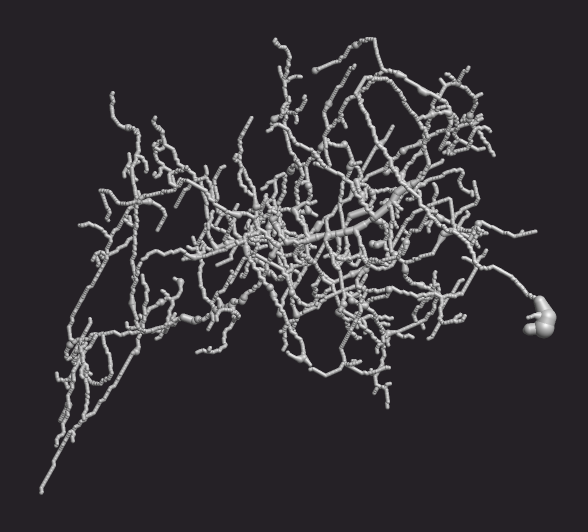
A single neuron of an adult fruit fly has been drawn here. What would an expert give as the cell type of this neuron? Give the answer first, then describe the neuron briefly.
The cell type is IN14A016. Its broad class is nerve-cord intrinsic neuron. The cell body is on the right of the picture. More than a hundred branch ends can be seen.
